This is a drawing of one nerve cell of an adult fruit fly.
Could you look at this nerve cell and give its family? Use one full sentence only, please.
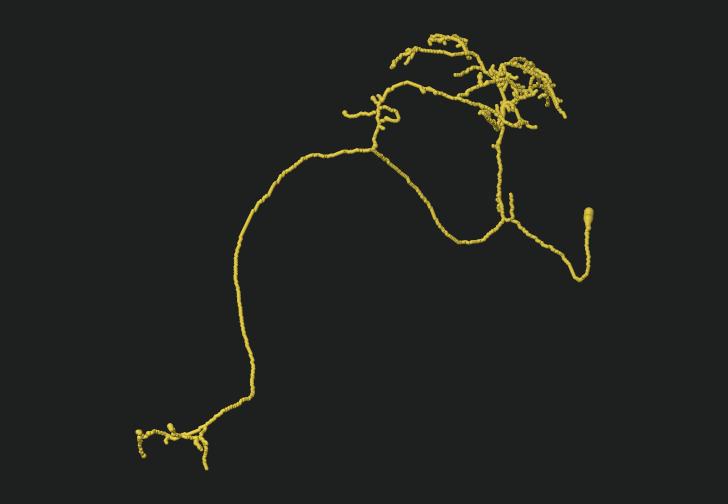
Within family hemilineage SMPpv1 is found this nerve cell.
